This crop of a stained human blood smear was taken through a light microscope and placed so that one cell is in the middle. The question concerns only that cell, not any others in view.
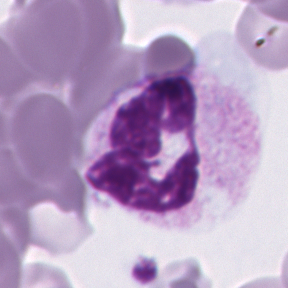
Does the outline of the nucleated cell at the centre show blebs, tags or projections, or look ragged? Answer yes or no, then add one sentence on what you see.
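No. The cell has a roughly round, smooth outline.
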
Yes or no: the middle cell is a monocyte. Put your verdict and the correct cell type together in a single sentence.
No, this cell in the middle is a segmented neutrophil, so it is not a monocyte.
